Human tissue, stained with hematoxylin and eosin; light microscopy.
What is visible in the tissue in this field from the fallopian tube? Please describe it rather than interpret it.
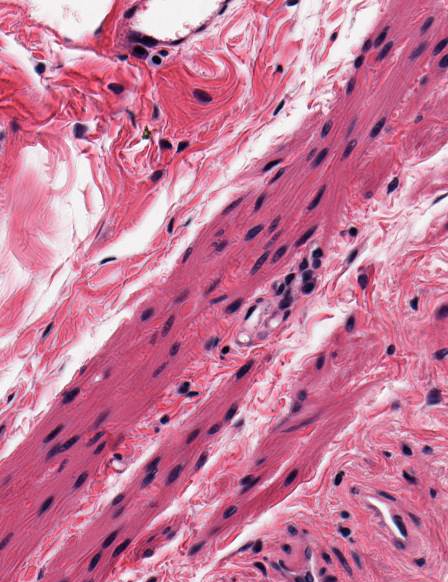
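Smooth muscle bundles crossing field diagonally, lower left to upper right. Nuclei elongated, cigar-shaped, blunt-ended, parallel to bundle length. Bundle cytoplasm deeper pink than surrounding collagen. Between and beside bundles: wavy pale pink collagen, few nuclei.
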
